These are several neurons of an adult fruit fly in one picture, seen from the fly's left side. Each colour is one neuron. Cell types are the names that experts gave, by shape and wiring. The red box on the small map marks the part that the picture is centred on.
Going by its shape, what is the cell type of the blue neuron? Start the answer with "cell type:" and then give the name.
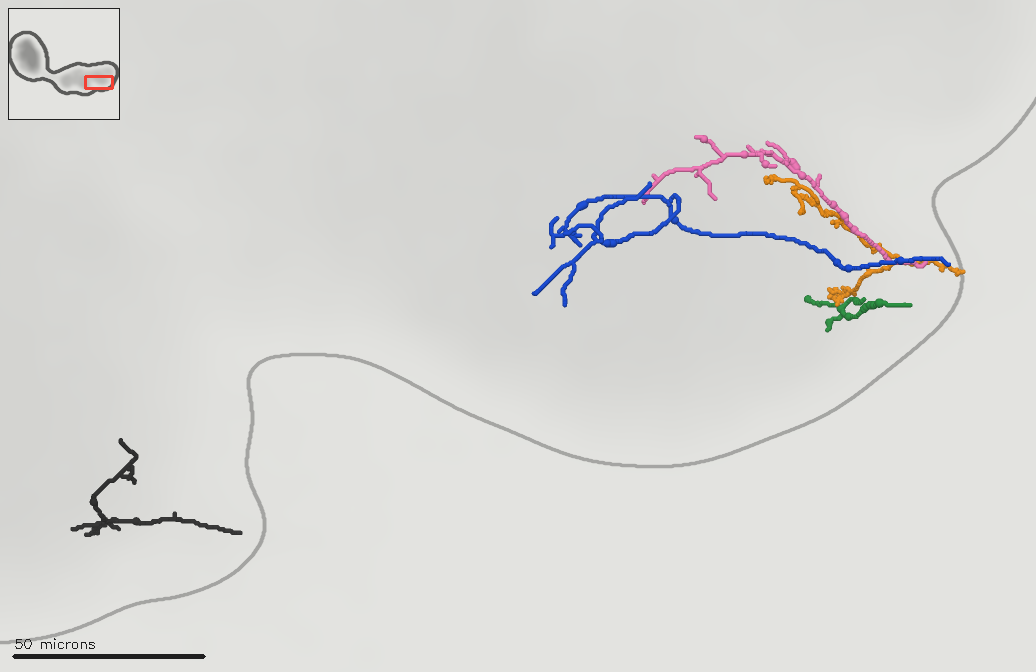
cell type: SNta37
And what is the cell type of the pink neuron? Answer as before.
cell type: SNta27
